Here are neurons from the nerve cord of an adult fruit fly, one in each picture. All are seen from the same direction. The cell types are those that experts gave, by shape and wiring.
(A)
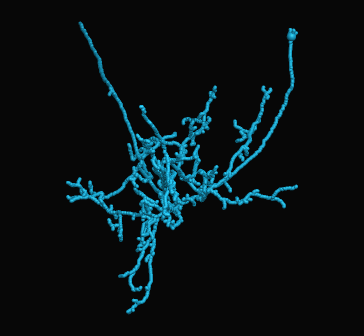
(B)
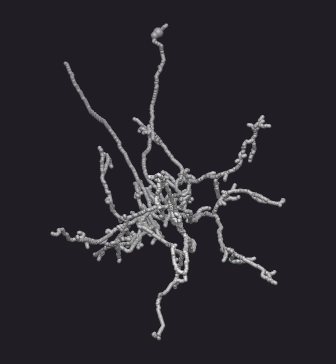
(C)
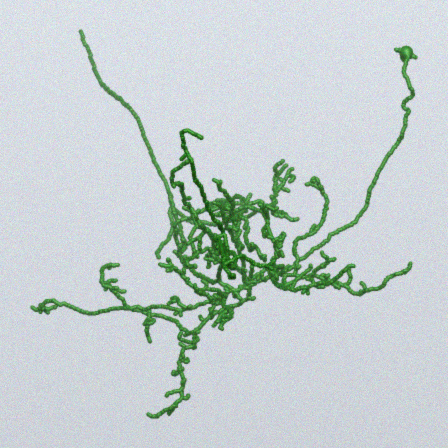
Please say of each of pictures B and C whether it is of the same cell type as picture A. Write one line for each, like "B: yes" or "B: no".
B: yes
C: yes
